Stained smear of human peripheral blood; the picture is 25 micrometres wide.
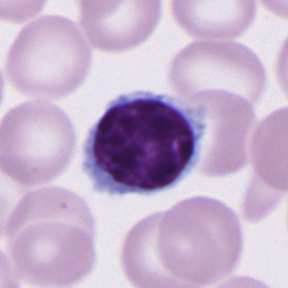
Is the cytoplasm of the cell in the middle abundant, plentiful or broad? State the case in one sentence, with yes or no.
No, what surrounds the nucleus is just a narrow rim of cytoplasm.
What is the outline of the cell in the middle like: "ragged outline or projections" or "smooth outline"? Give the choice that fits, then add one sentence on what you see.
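Ragged outline or projections. The outer edge of the cytoplasm is finely ragged rather than smooth.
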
